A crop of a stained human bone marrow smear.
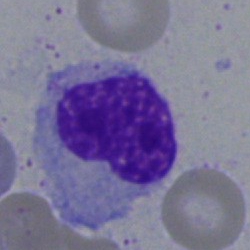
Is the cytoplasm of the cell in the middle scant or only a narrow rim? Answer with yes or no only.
No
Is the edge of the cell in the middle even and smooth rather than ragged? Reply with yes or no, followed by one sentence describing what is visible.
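No. The cell outline is irregular, with a ragged, uneven cytoplasmic edge.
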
